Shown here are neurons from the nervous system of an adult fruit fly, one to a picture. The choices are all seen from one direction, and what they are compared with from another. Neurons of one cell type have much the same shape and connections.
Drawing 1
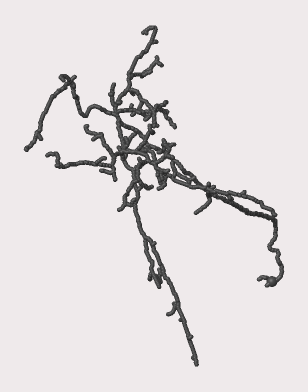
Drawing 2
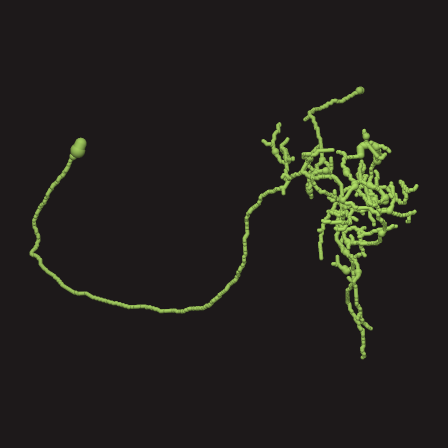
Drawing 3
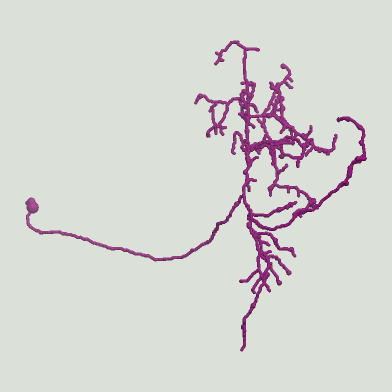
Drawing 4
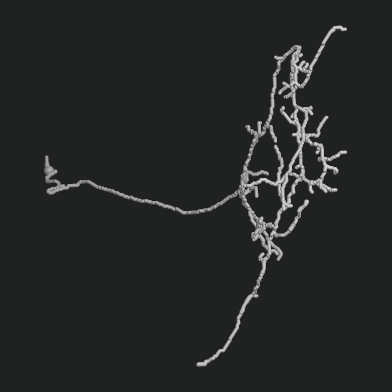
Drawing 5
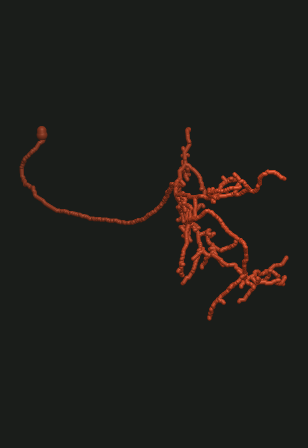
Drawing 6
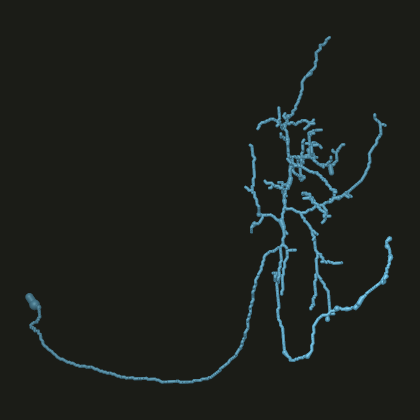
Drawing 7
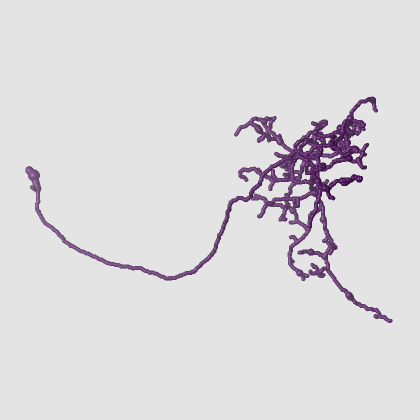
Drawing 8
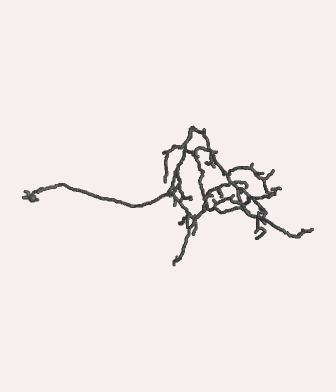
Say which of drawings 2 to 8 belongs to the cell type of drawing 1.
Drawing 3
